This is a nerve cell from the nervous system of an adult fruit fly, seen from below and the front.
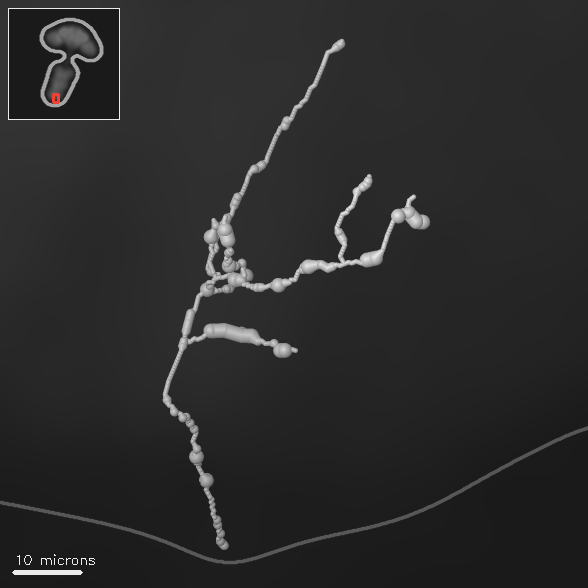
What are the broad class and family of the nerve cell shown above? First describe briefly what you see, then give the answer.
It lies in the nerve cord. By the scale bar it is about 75 microns tall in this view. There are a dozen or fewer branch ends. This is a sensory neuron entering the nerve cord. The name of its family is class mechanosensory proprioceptive.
